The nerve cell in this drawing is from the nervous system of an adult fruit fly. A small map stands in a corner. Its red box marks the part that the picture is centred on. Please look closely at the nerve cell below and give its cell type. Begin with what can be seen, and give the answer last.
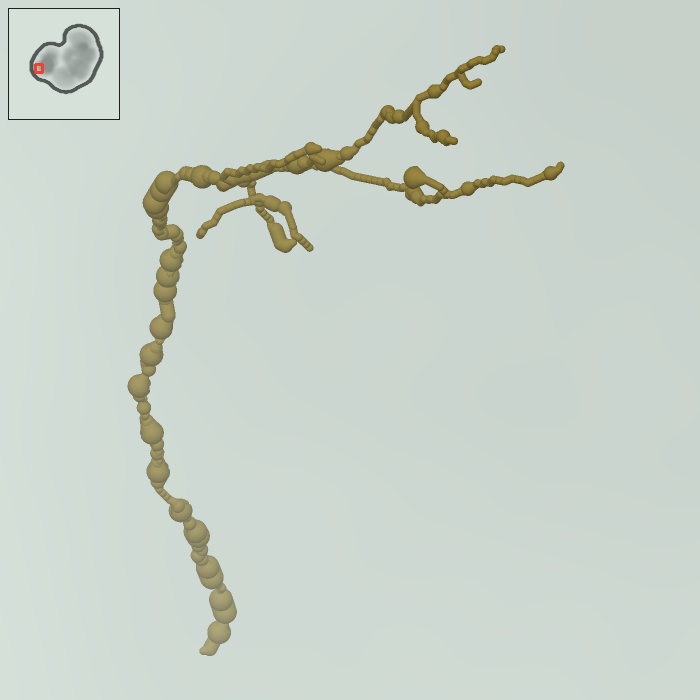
No cell body is drawn. It has a dozen or fewer branch ends. It is a sensory neuron entering the nerve cord. The cell type is LgLG3.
